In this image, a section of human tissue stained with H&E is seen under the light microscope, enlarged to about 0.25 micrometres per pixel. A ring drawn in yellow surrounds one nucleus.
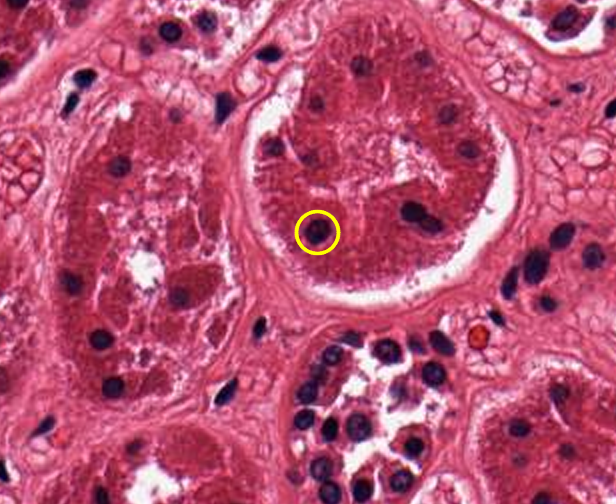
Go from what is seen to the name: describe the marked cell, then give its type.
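The nucleus is round, with a smooth edge, and is densely and evenly dark. The cytoplasm around the nucleus is plentiful, deep pink and finely granular. No clear outline separates this cell from its neighbours; its cytoplasm runs into one continuous pink mass. It lies within a rounded tubule whose lining has pulled away from the surrounding fibrous wall, leaving a white crescent-shaped gap just beyond the cell. This is a proximal tubule cell.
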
